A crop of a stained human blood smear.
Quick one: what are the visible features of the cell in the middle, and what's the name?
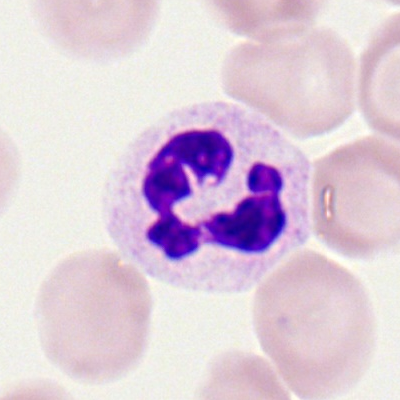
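Several separate lobes make up the nucleus, and its chromatin is dark purple and densely clumped. Abundant pale pinkish-lilac cytoplasm surrounds it, with fine, faint lilac granules scattered evenly throughout. This is a segmented neutrophil.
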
